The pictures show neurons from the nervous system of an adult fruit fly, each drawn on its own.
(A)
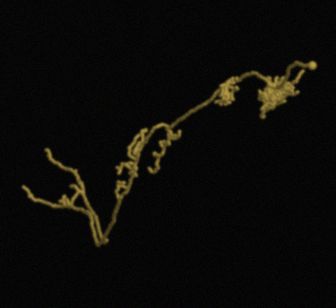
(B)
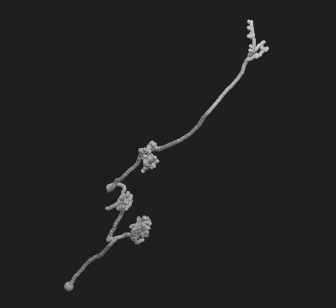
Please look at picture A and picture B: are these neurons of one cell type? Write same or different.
same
